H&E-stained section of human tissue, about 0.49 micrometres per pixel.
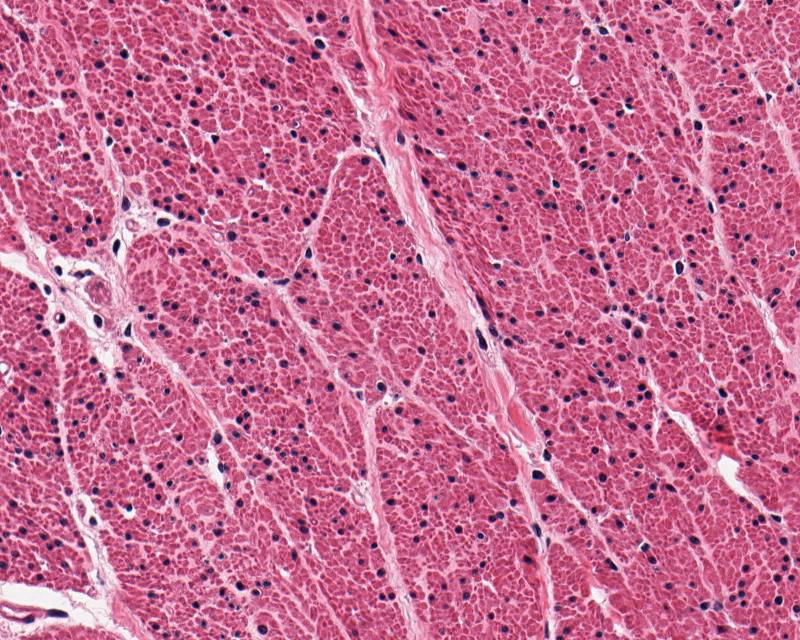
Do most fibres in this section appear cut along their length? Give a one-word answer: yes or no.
No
